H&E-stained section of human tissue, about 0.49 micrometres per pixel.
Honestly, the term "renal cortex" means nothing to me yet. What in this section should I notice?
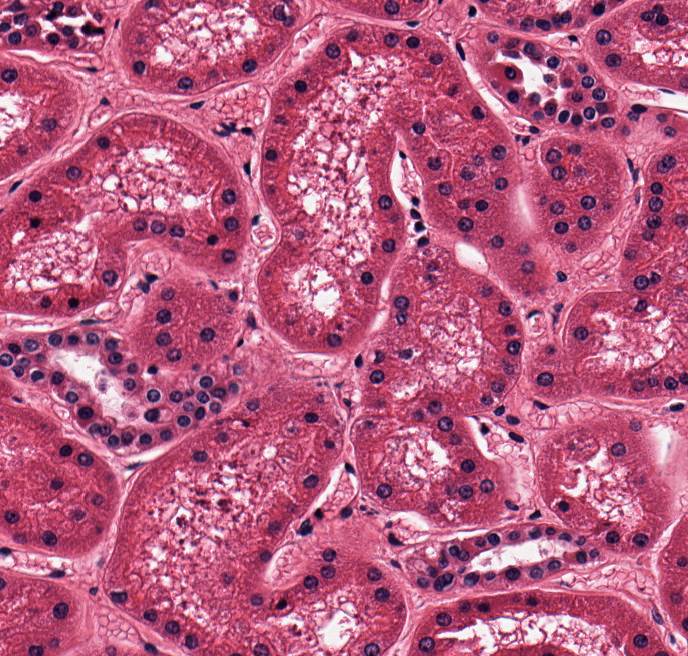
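This is renal cortex; the tubules fit it.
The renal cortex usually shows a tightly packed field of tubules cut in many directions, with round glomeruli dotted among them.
Most tubules here are lined by a single layer of tall cuboidal cells with abundant, strongly eosinophilic, granular cytoplasm. In these deep pink ones, cell boundaries are indistinct. Their nuclei are round, dark, fairly evenly spaced, set toward the base. A few smaller tubules, left middle and lower right, have paler cytoplasm, more crowded nuclei and clearer open lumens.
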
